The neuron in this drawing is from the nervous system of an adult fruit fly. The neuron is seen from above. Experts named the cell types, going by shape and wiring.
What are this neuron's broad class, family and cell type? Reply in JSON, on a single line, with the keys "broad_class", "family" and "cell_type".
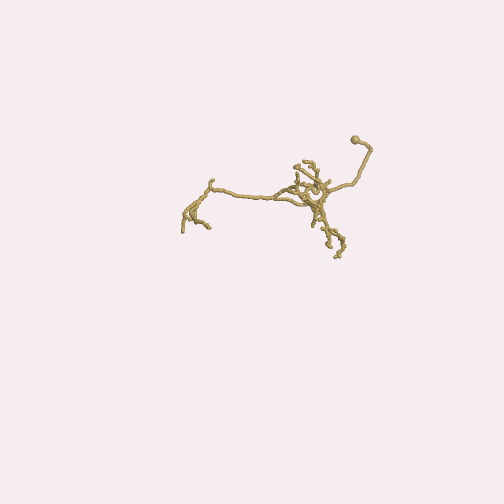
{"broad_class": "central-brain intrinsic neuron", "family": "hemilineage EBa1", "cell_type": "SIP028"}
